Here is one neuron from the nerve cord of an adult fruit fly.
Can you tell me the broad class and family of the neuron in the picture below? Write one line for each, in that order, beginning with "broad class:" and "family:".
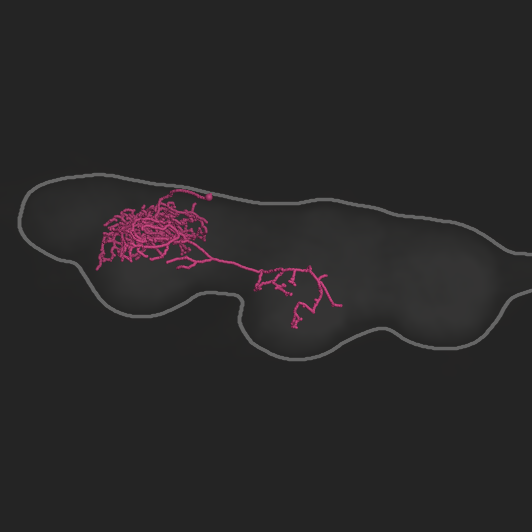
broad class: nerve-cord intrinsic neuron
family: hemilineage 19B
